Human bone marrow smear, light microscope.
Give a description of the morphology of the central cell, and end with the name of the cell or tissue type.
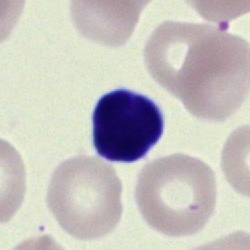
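Almost the whole cell is taken up by the nucleus. Its chromatin is very dark purple and densely condensed throughout, and no nucleoli can be seen. No distinct rim of cytoplasm is visible around the nucleus. The central cell is a lymphocyte.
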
